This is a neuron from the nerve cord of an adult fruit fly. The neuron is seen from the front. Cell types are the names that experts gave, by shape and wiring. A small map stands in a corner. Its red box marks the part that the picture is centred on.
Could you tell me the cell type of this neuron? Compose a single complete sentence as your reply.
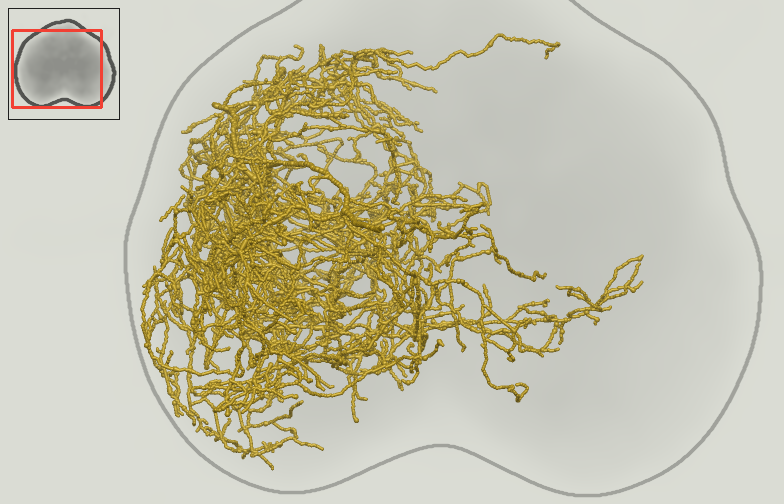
The cell type this neuron represents is DNd03.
